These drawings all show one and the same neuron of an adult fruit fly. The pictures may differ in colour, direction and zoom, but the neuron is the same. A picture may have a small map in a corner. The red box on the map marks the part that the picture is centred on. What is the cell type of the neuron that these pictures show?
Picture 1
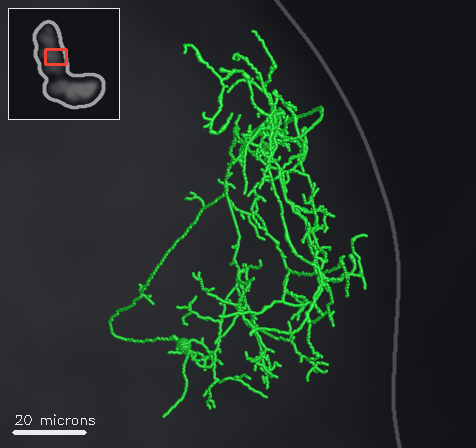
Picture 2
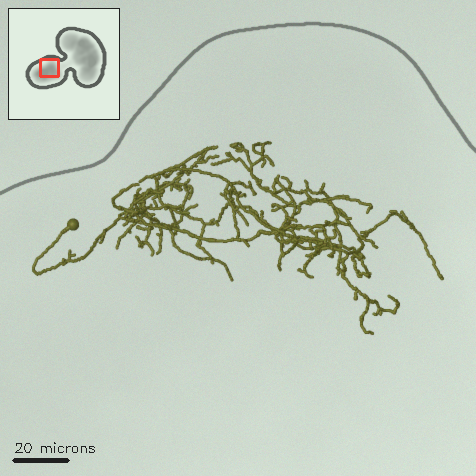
IN08A011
